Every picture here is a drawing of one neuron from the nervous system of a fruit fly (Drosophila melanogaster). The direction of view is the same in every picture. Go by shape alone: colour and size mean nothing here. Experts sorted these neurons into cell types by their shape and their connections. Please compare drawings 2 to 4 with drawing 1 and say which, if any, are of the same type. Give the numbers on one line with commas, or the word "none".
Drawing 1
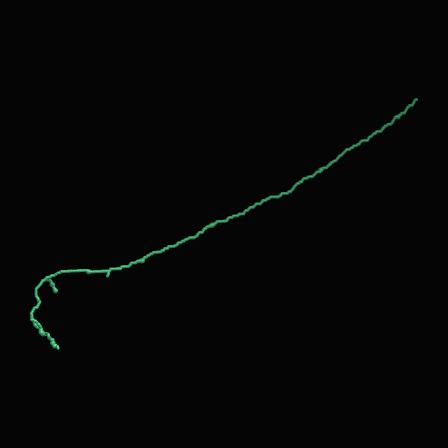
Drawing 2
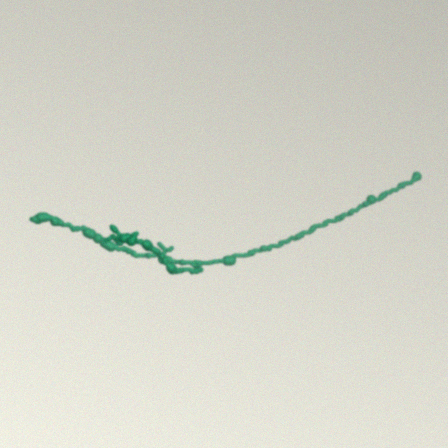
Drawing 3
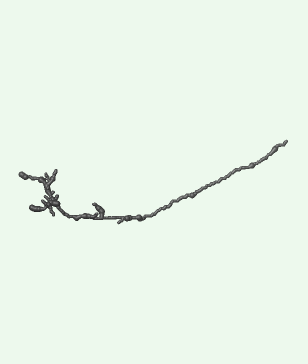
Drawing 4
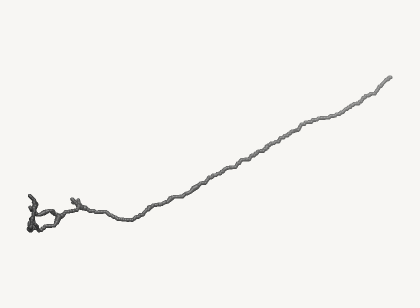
none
